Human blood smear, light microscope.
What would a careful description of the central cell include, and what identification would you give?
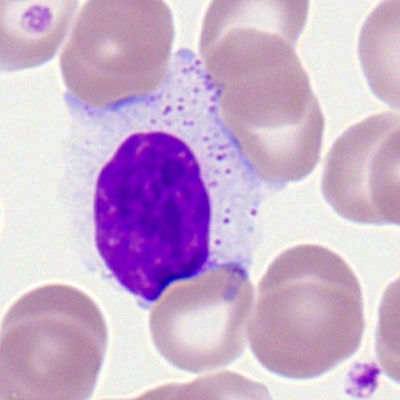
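The nucleus lies toward the lower left of the cell, with most of the cytoplasm above and to the right of it. Its chromatin is dark purple and coarsely clumped, with small paler patches. The cytoplasm is plentiful, pale grey-blue and free of vacuoles. The cell is a lymphocyte.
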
